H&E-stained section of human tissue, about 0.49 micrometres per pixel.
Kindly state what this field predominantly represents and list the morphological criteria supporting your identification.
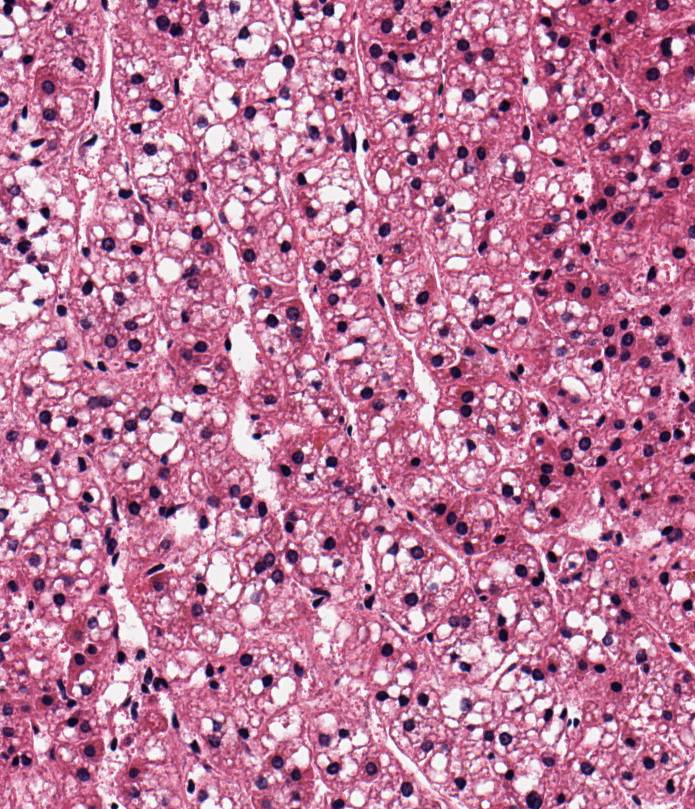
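Filling the field is the zona fasciculata of the adrenal gland. Arrangement first: the cells form long parallel cords running roughly top to bottom, with narrow slit-like vascular spaces between them.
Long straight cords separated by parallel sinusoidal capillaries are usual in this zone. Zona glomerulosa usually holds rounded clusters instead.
Cytoplasm next: most cells have abundant pale cytoplasm full of small clear vacuoles, giving a foamy look.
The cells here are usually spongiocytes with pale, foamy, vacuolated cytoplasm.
Last, nuclei: small, round and darkly stained.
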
